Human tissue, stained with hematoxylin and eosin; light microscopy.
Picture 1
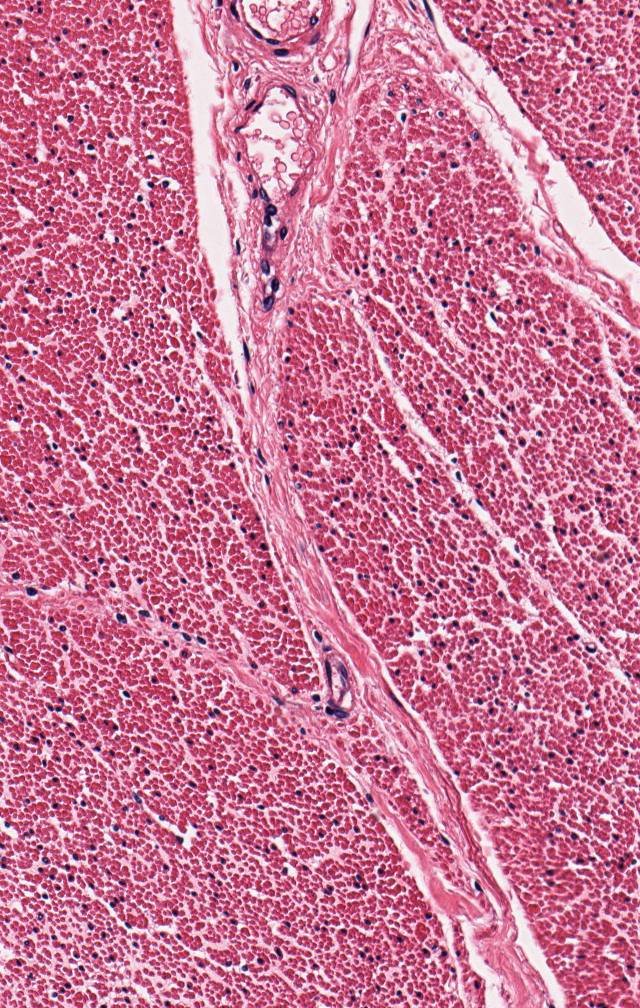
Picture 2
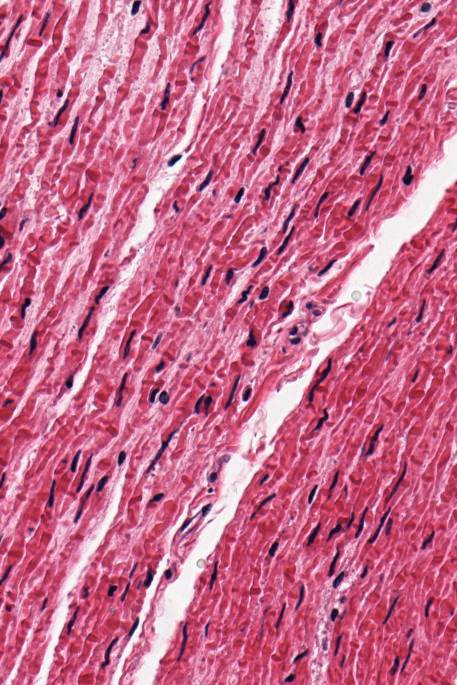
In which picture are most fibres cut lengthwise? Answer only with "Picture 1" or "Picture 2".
Picture 2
